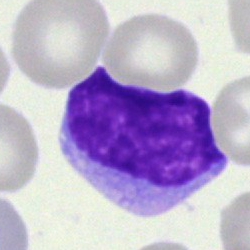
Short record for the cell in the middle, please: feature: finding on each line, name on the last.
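Nucleus: fills most of the cell, in its upper part
Chromatin: dark purple, clumped, small paler patches between clumps
Cytoplasm: narrow band, mainly along the lower edge, pale lilac-blue
Name: blast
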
